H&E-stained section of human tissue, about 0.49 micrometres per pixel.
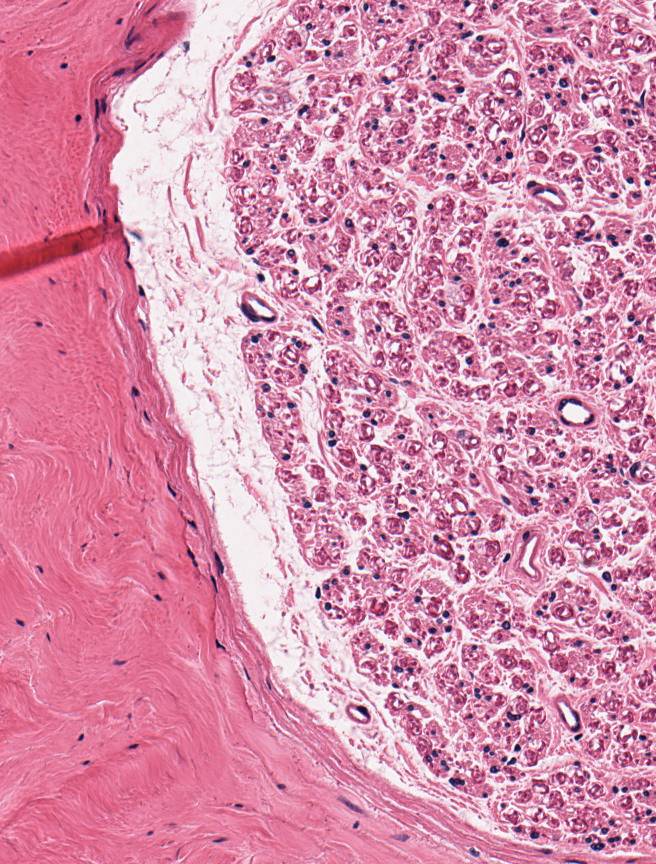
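Tibial nerve, haematoxylin and eosin: a large rounded bundle of nerve fibres fills the right, with dense connective tissue to the left. Here the fibres are cut across, showing as many small rounded profiles. Many have a small pink central core within a pale ring. Small dark oval nuclei lie singly between fibres throughout the bundle.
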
